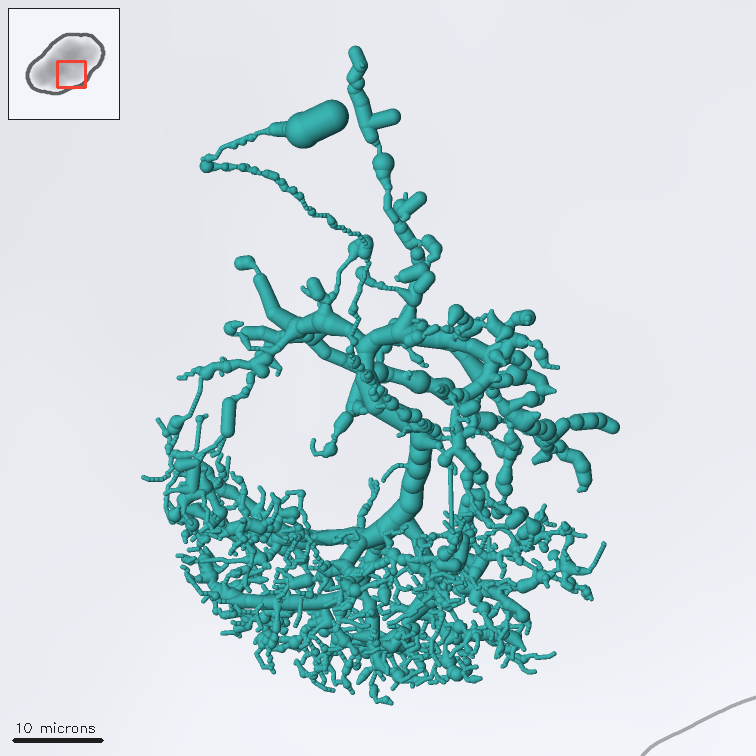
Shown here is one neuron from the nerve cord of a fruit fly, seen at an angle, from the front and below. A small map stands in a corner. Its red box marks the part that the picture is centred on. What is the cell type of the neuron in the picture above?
IN13B014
